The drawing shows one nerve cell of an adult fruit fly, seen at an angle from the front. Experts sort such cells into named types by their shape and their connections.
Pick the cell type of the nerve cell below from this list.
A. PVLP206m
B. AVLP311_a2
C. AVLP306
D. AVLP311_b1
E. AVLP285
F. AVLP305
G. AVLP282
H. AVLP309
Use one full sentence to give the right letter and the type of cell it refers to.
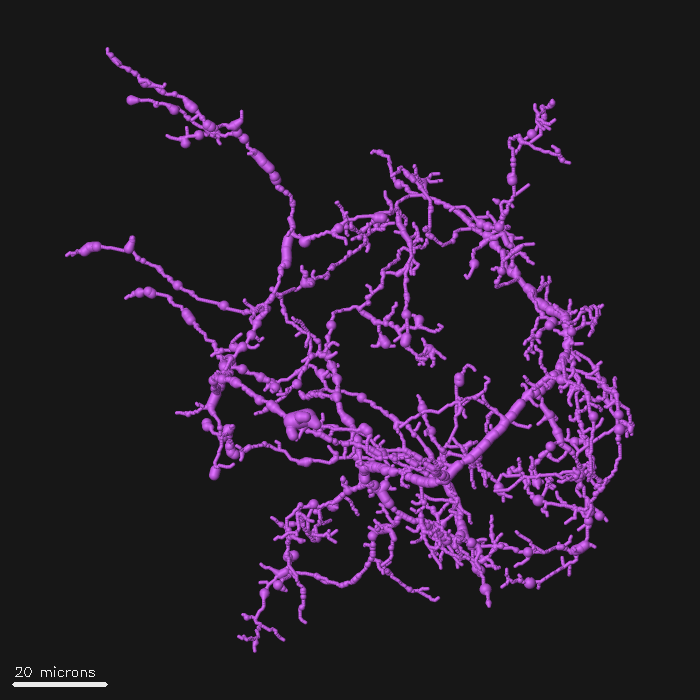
The nerve cell is AVLP285 in cell type, which is option E.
